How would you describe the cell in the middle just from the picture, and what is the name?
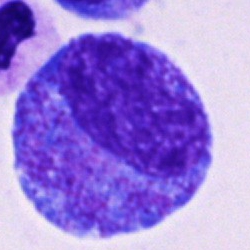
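First, the outline is round. Second, the nucleus lies off-centre toward the upper right. Third, many purple granules crowd the cytoplasm. Fourth, no vacuoles are seen there. Name: promyelocyte.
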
